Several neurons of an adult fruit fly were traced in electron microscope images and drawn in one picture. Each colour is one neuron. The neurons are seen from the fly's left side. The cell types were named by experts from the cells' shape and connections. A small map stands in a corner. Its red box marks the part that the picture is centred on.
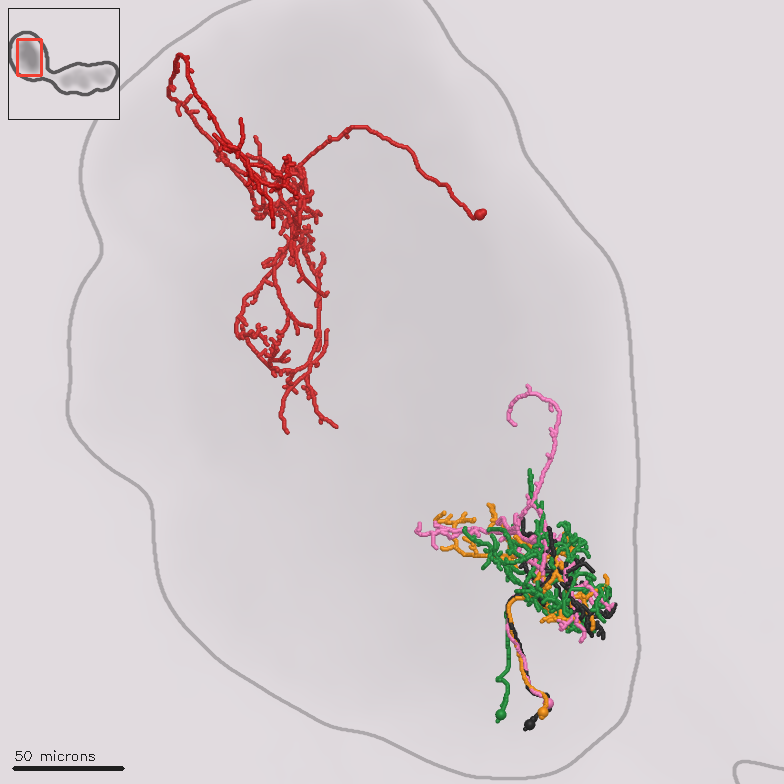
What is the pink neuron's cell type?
GNG329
